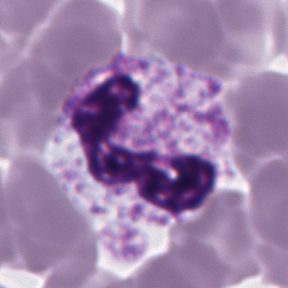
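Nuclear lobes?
Two, joined by a narrower band of chromatin, lying along a line from upper left to lower right.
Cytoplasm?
Abundant and pale, mostly to the upper right of the nucleus; filled with many small purple-pink granules.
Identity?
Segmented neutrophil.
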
